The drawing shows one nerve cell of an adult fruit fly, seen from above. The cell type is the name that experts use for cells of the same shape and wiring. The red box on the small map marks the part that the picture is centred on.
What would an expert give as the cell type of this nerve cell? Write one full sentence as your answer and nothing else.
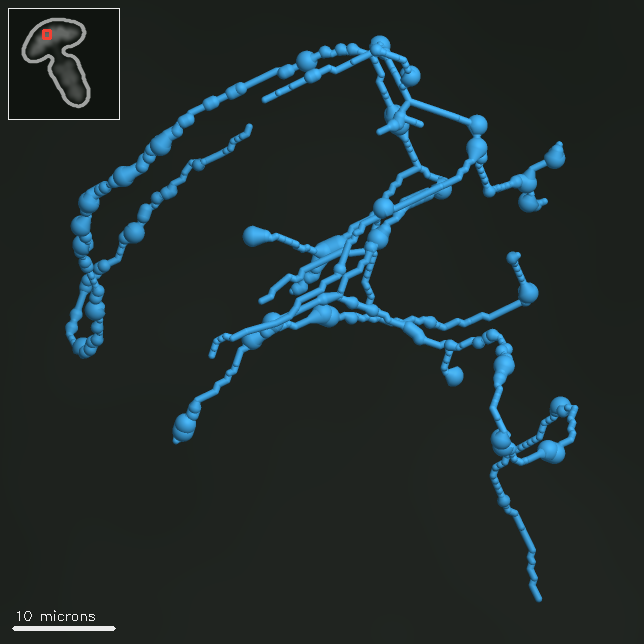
The cell type name for this nerve cell is ENS1.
